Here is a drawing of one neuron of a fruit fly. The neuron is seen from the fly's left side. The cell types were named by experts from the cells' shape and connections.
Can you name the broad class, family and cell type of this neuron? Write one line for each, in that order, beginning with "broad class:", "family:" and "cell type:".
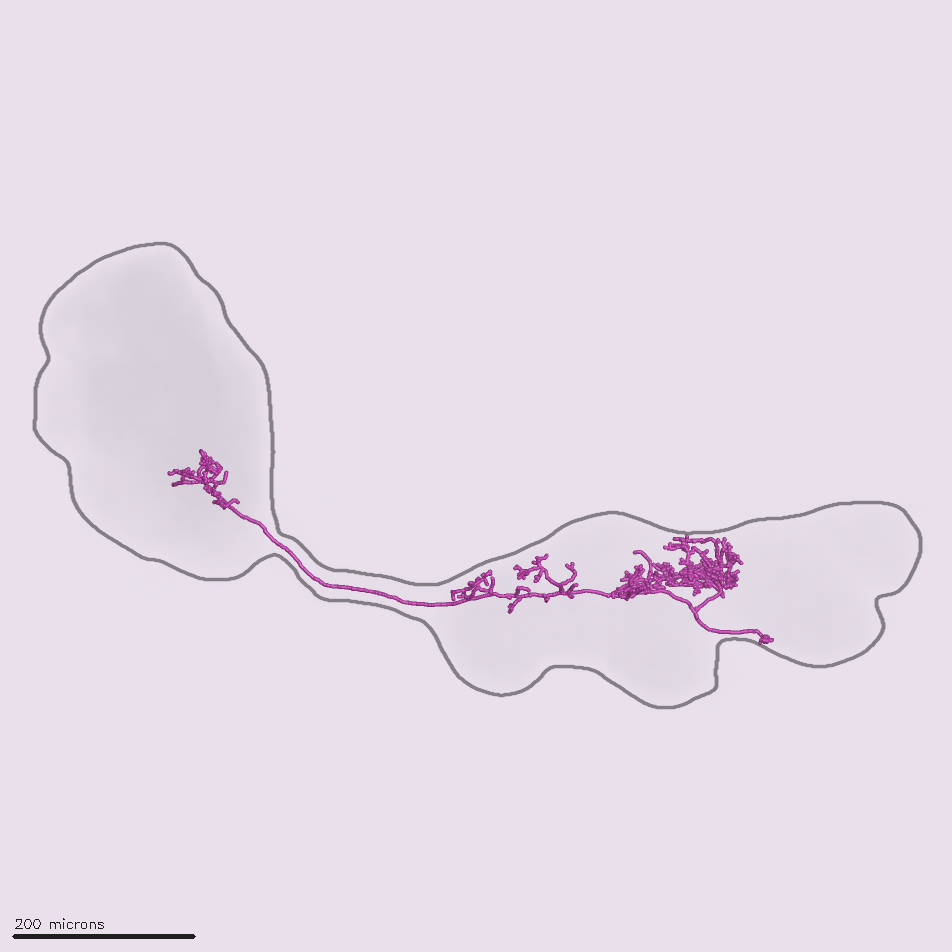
broad class: ascending neuron
family: hemilineage 10B
cell type: AN10B008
